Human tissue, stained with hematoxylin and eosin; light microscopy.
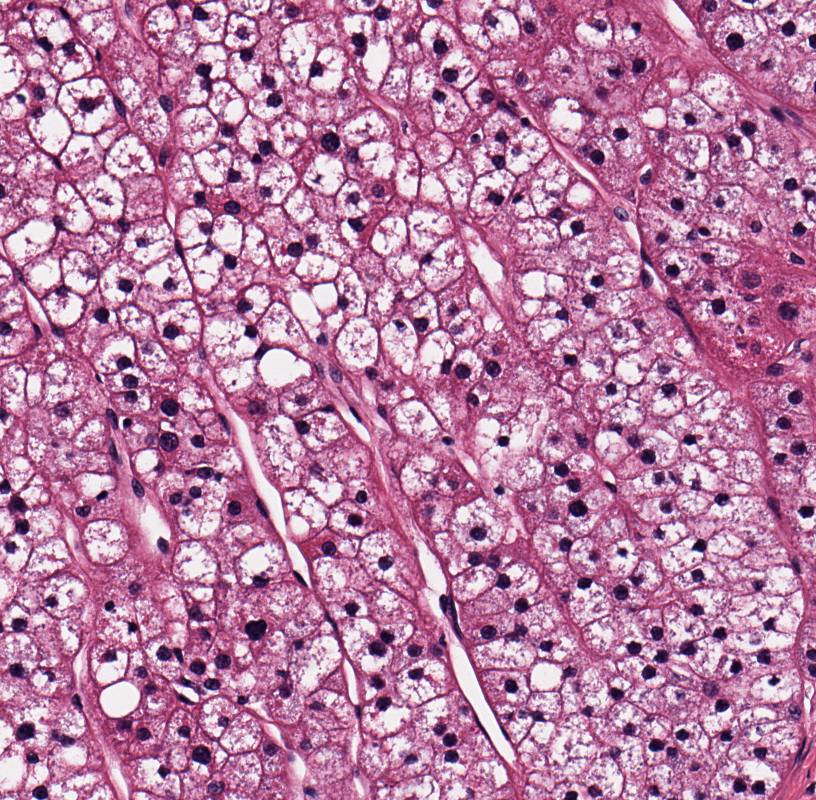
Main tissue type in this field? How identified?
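The field shows the zona fasciculata of the adrenal gland. Its cells lie in long, straight, parallel cords running diagonally from upper left to lower right, and most have pale, foamy cytoplasm full of small clear vacuoles.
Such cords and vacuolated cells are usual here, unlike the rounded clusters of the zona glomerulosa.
The cells are polygonal with thin, distinct borders.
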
